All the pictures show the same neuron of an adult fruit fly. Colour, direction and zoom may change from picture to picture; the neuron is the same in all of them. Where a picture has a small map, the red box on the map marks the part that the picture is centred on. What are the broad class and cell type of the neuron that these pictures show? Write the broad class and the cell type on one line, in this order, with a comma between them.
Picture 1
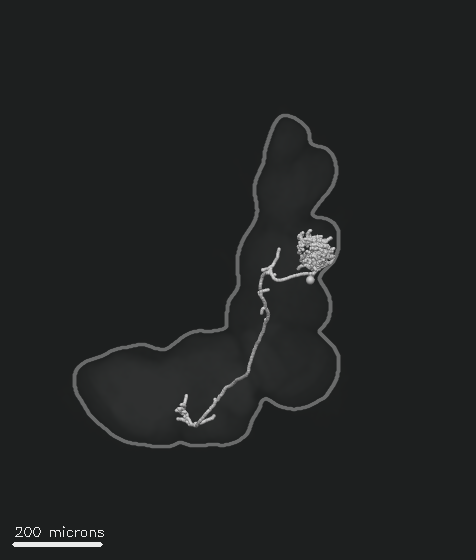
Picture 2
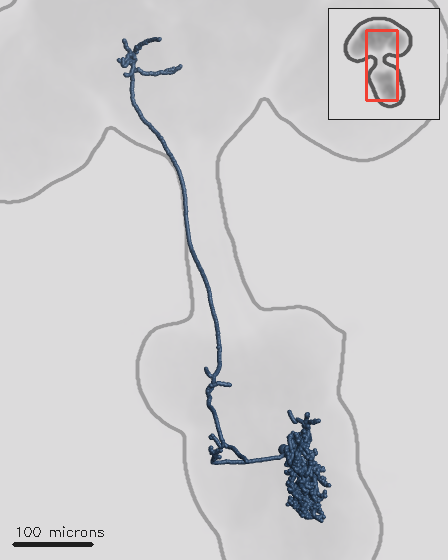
ascending neuron, ANXXX145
